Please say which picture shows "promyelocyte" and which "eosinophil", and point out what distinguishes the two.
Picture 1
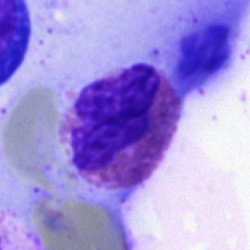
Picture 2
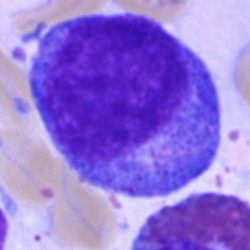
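Let me see: the eosinophil is in the first picture, the promyelocyte in the second. In both the nucleus sits toward the upper left, leaving the wider cytoplasm at the lower right, where in the promyelocyte it makes a crescent. The eosinophil's nucleus is irregular, folded and indented, its chromatin dark purple and coarsely clumped, and I can't find a nucleolus. The promyelocyte's chromatin is dark purple too, but finely stippled and grainy, and its outline is roughly round to oval with smooth edges. Its cytoplasm stains blue.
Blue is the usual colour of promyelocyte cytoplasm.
Pale grey red cells lie against the eosinophil's left side.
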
